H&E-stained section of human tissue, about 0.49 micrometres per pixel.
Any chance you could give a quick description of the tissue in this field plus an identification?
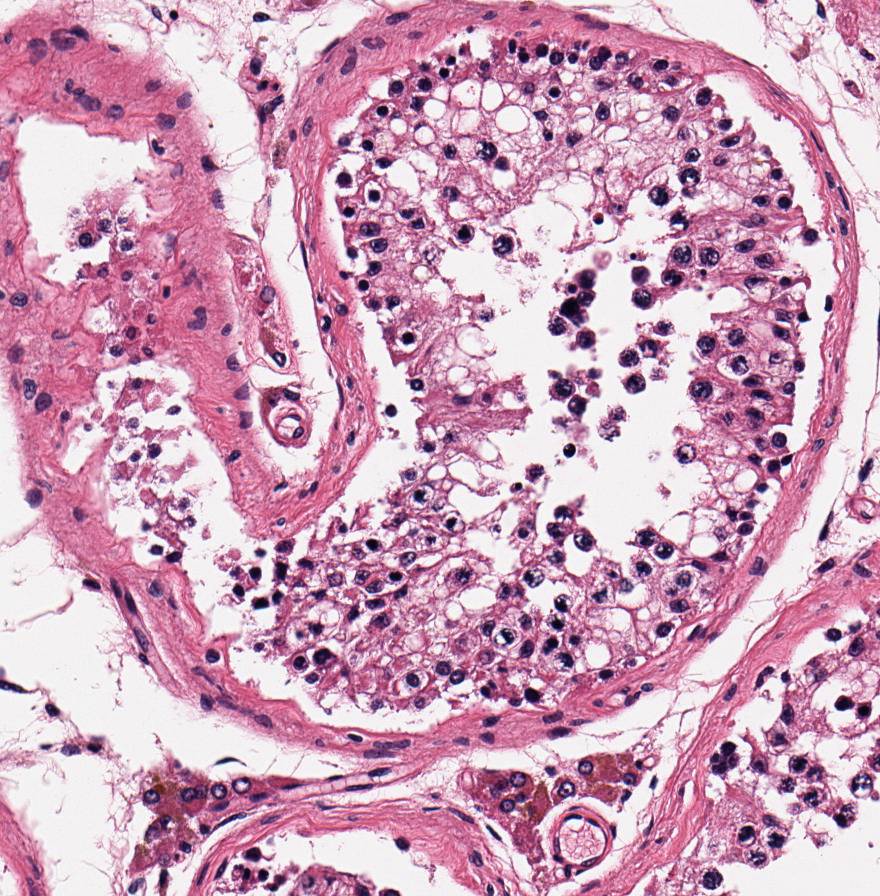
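Check the tubule: many layers of cells with round, dark nuclei line it. Its centre is an irregular open space with loose clusters of detached dark-nucleated cells. Between tubules at the field's bottom: small clusters of polygonal cells with brown granular cytoplasmic pigment. This is testis.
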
